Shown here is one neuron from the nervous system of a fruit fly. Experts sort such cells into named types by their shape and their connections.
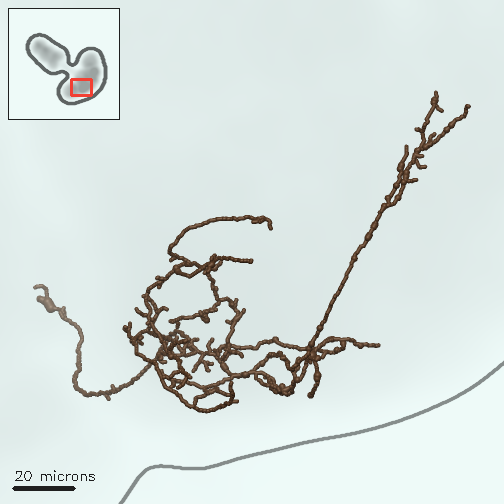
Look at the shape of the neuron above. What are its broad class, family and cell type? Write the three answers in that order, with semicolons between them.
central-brain intrinsic neuron; hemilineage LHa2; CB1276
